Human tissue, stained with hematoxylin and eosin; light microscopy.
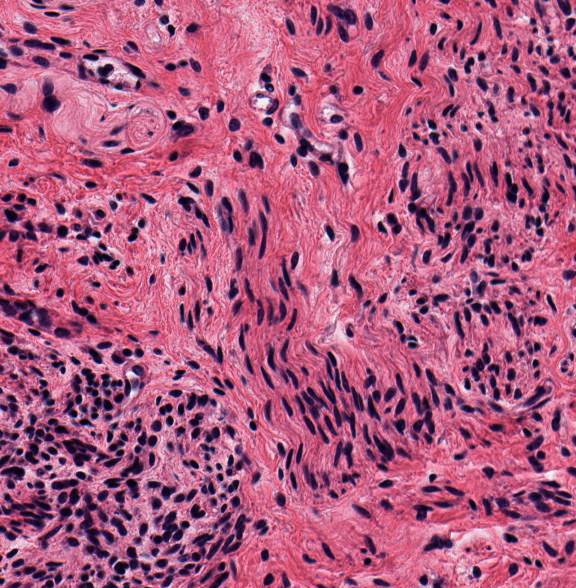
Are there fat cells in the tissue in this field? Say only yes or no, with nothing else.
No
